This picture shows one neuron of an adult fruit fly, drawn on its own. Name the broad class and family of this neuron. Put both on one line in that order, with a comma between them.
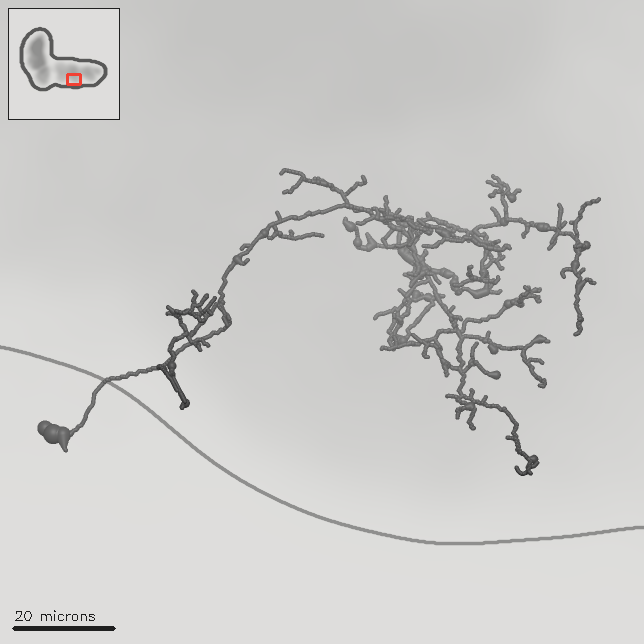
nerve-cord intrinsic neuron, hemilineage 08A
